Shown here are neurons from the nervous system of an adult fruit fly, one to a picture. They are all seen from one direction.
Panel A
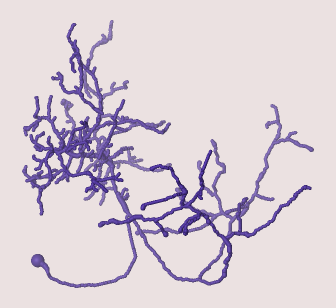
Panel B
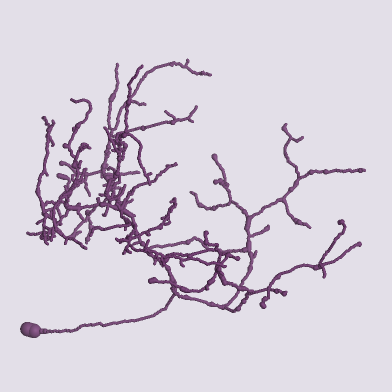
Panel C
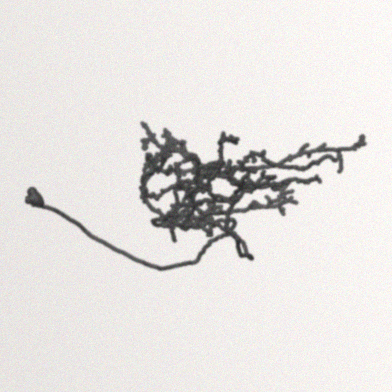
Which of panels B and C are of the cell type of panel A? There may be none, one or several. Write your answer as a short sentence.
Panel B is of the same cell type.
